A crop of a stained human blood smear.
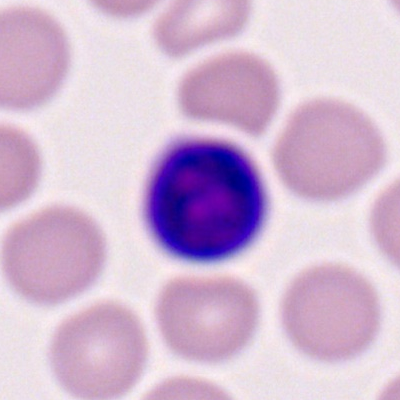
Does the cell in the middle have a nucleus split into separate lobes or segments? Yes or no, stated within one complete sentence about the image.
No, rather than lobes, the nucleus is one compact round, oval or kidney-shaped mass.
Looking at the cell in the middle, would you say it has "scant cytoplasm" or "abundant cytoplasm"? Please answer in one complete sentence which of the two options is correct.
Its cytoplasm amounts to no more than a narrow rim.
